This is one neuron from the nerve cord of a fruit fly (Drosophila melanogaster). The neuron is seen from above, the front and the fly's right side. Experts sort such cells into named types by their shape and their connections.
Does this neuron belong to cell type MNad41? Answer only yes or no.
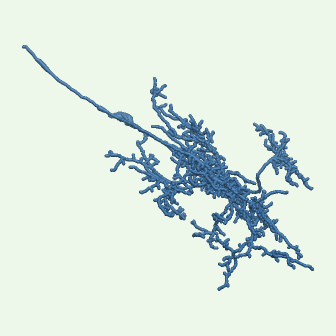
yes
